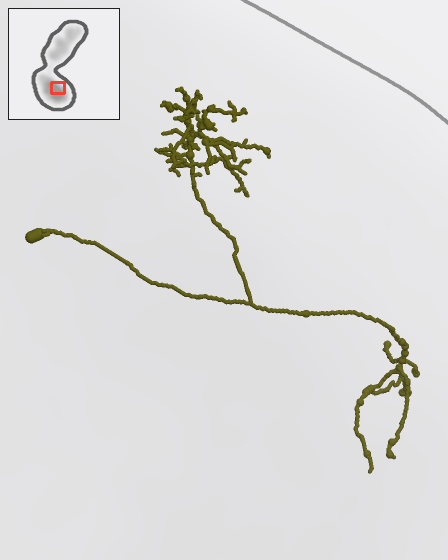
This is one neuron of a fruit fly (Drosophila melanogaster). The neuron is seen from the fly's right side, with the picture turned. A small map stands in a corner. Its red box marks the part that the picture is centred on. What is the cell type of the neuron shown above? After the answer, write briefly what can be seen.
Its cell type is LC13. It is a visual projection neuron. The cell body is on the left of the picture. The picture shows dozens of branch ends.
